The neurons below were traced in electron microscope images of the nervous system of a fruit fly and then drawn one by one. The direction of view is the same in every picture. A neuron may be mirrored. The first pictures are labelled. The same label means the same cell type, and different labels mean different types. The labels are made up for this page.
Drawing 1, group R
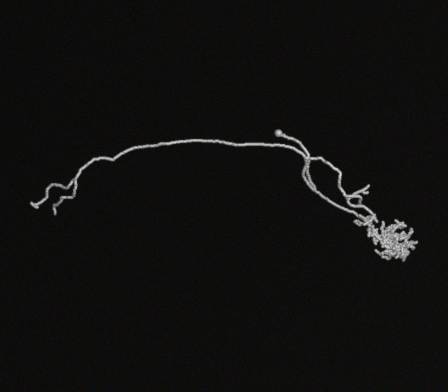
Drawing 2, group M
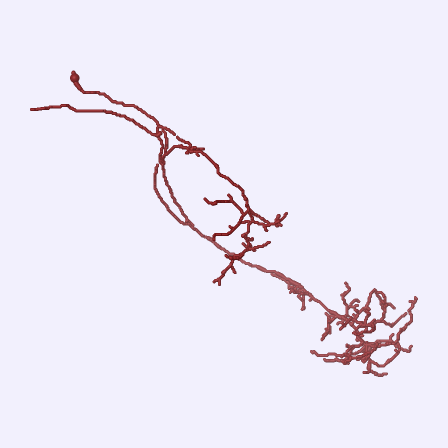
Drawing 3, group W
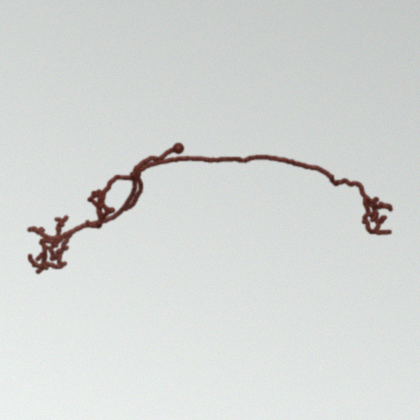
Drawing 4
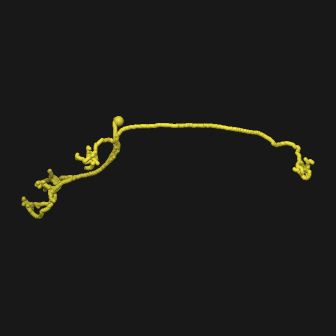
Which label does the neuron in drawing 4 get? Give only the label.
group W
